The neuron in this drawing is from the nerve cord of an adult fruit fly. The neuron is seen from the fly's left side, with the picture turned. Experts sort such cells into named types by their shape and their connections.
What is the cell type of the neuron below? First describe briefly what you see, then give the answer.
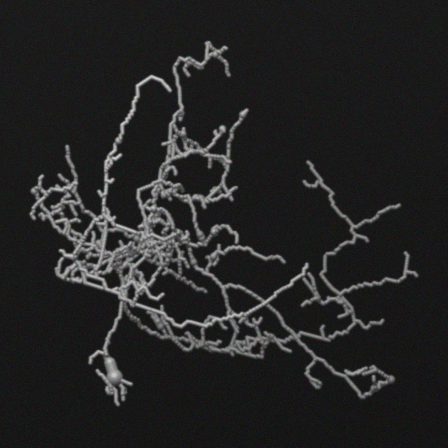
Dozens of branch ends can be seen. As drawn here it is about as wide as it is tall. It is a nerve-cord intrinsic neuron. Its cell type is INXXX279.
